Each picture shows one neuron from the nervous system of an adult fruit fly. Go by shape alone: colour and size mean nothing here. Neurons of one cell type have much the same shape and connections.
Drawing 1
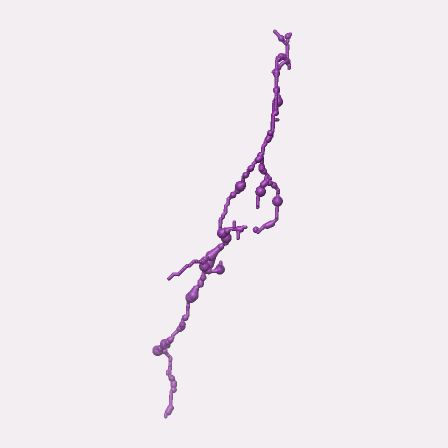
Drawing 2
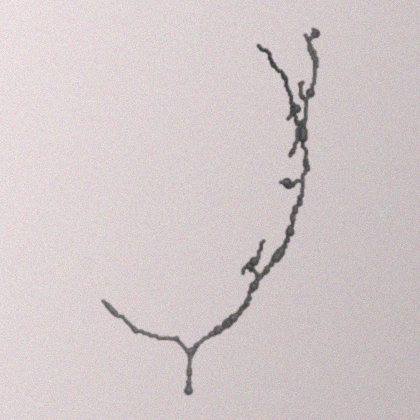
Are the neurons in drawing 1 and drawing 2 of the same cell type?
yes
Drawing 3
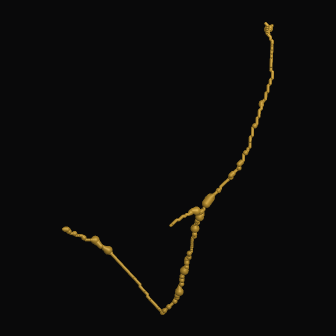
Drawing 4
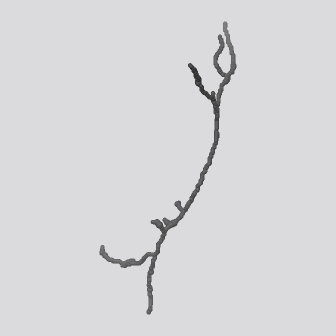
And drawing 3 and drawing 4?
yes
